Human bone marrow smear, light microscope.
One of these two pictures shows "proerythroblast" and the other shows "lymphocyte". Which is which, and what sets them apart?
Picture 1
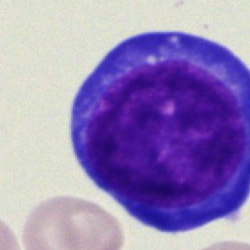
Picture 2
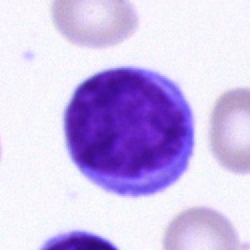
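Proerythroblast: picture 1. Lymphocyte: picture 2. Cytoplasm: deep blue in picture 1, blue in picture 2. Chromatin: finely stippled in picture 1, no coarse dark blocks; stained deep purple throughout the nucleus in picture 2.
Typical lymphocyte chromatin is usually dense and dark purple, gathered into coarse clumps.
Picture 2 outline round and smooth; cytoplasm only a thin rim, most visible along the lower right edge.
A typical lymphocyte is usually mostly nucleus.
Granules: none visible in either cell.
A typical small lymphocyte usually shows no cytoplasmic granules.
Red cells near the lower left of the picture 1 cell, not touching it.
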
